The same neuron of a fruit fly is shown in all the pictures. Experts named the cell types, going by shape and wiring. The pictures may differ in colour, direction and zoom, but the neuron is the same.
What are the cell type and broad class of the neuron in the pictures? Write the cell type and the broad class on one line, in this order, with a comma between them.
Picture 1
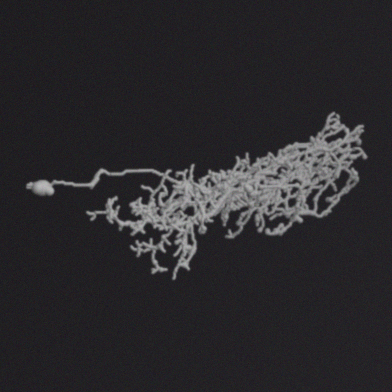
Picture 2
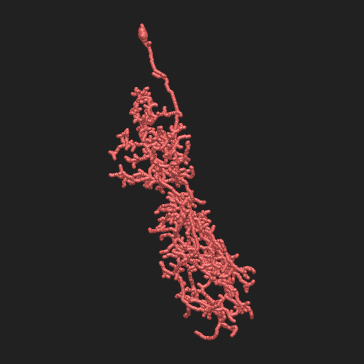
GNG068, central-brain intrinsic neuron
